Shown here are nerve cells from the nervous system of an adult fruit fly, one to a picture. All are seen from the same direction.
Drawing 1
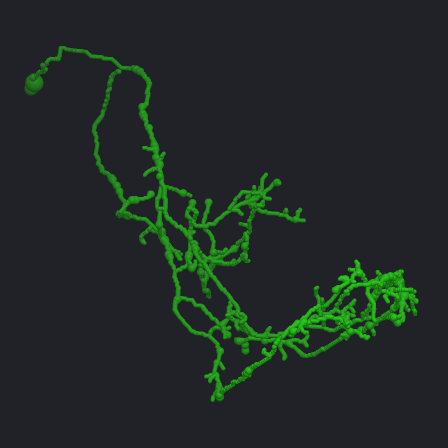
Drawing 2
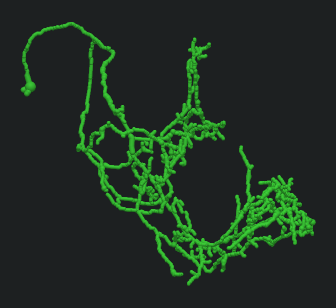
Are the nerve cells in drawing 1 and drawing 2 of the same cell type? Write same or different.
same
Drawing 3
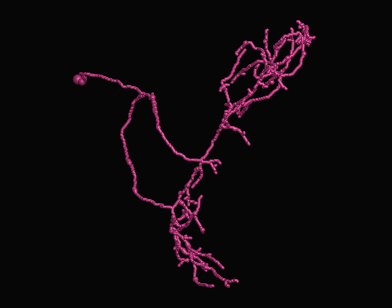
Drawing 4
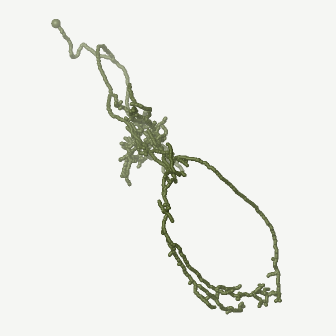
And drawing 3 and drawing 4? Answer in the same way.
different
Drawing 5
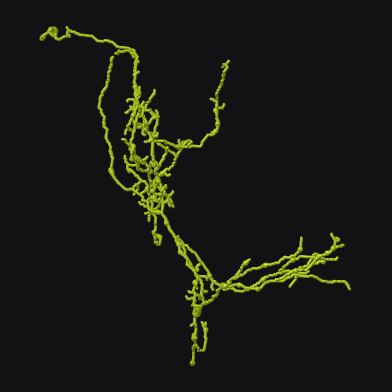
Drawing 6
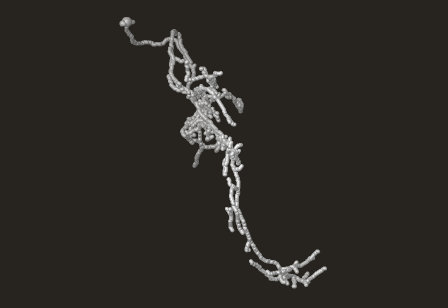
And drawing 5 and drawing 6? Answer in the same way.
same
